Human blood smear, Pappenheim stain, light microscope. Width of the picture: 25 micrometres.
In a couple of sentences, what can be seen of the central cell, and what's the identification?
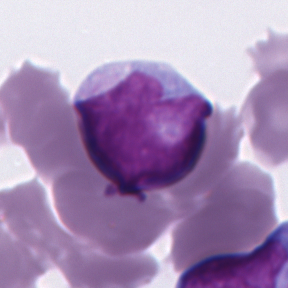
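Roughly round in outline, the central cell has a nucleus filling most of its area. The upper edge of the nucleus is uneven, showing a step near its middle. Chromatin is finely stranded rather than coarsely clumped. The cell is a myeloblast.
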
